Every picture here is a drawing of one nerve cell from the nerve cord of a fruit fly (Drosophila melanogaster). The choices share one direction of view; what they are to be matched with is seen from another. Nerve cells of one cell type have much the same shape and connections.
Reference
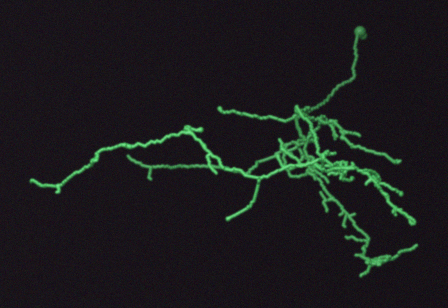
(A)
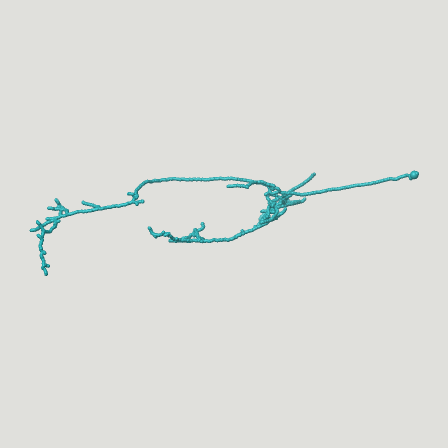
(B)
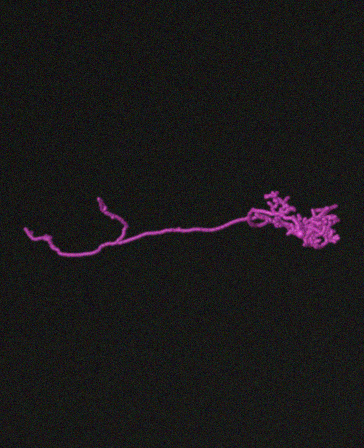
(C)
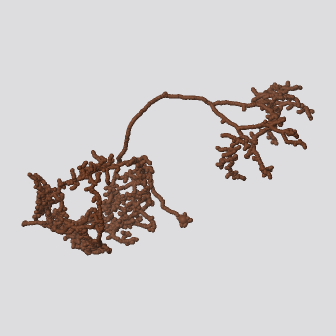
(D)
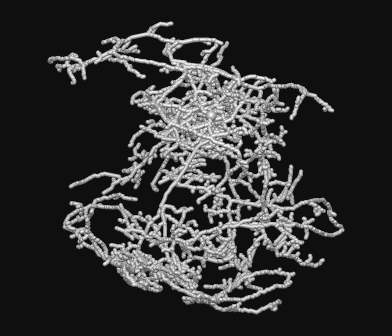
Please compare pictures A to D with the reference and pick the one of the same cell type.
A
